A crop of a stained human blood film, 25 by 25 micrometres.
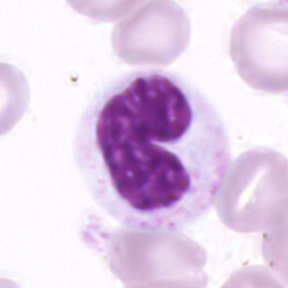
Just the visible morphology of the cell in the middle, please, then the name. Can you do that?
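The nucleus is bent into a kidney or C shape, its notch opening to the right. It lies toward the left side of the cell, so the widest band of cytoplasm is on the right. The nucleus measures about 12 by 9 micrometres. The cytoplasm is pale with a faint pinkish-lilac tint and holds scattered fine pink-violet granules. The cell is a band neutrophil.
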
